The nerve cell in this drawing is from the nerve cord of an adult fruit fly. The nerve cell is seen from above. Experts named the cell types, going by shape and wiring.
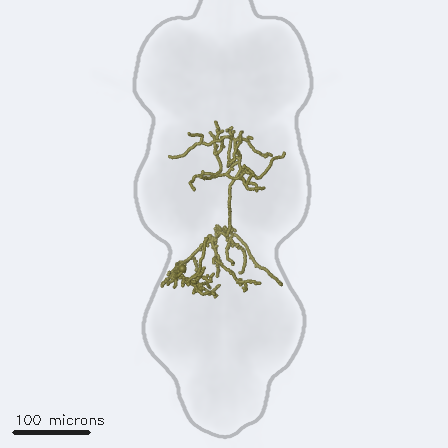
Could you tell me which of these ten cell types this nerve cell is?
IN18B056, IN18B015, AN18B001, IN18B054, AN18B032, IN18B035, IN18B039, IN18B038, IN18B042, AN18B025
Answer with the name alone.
IN18B035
